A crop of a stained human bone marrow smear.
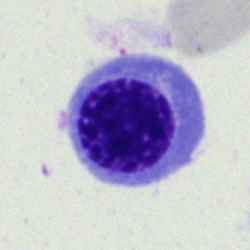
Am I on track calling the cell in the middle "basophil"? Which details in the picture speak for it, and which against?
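Notice first that the cytoplasm shows no visible granules, and the chromatin lies open to view as coarse dark clumps separated by small paler spaces.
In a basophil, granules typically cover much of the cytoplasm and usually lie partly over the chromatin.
So basophil does not fit; this cell is an erythroblast. Its outline is round with a smooth edge. The cytoplasm is moderate in amount and stains medium blue, with a paler zone beside the nucleus on its upper right side. It contains no clear vacuoles.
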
